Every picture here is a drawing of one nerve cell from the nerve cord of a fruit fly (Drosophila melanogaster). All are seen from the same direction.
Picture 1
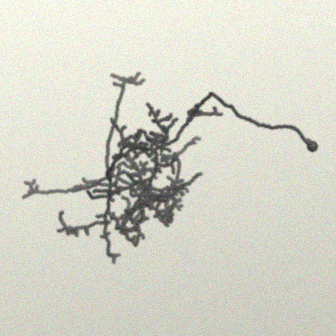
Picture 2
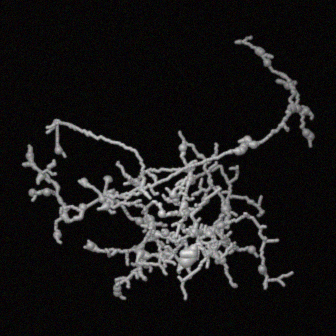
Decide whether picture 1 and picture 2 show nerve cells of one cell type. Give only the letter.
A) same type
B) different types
A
